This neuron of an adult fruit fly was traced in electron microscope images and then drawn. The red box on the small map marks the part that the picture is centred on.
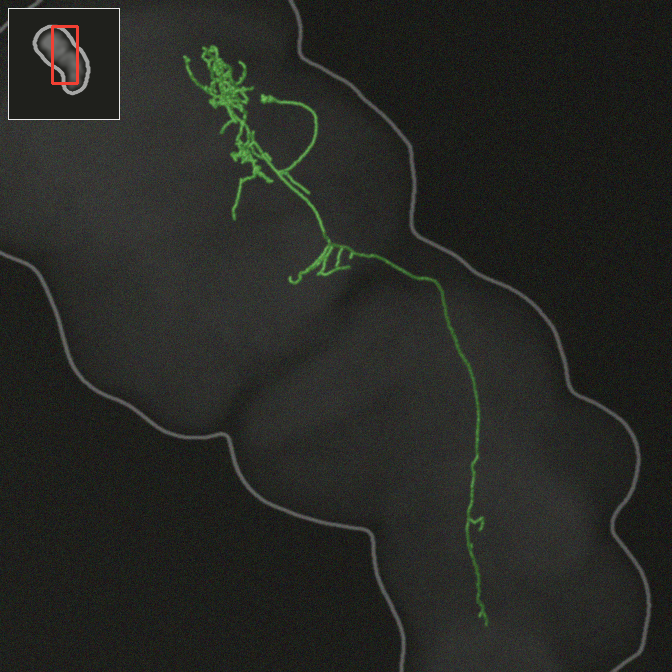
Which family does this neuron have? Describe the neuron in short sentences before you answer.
The cell body can be seen at the top of the picture. In this view it is taller than it is wide. Its broad class is descending neuron. Its family is hemilineage LB7.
